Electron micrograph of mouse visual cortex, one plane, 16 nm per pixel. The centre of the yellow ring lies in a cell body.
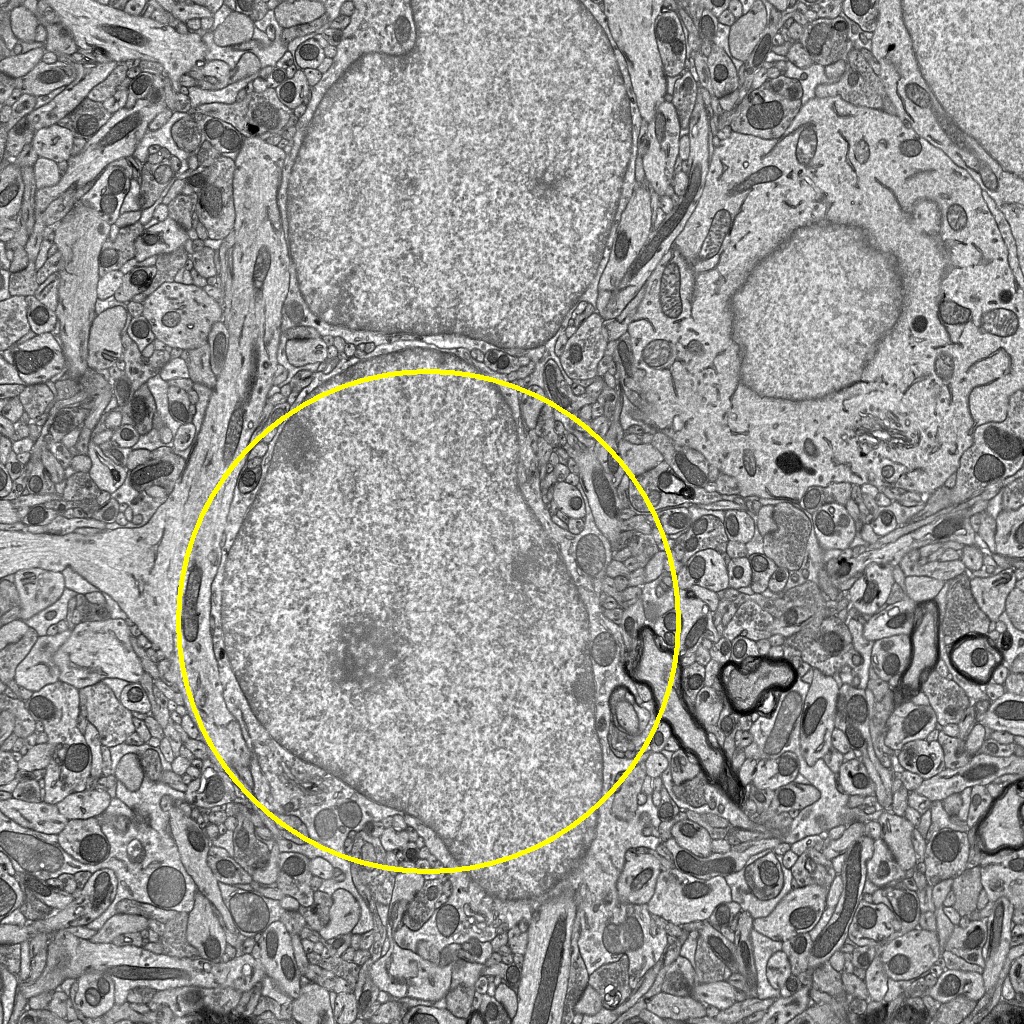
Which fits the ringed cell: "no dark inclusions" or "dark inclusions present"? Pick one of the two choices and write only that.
No dark inclusions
